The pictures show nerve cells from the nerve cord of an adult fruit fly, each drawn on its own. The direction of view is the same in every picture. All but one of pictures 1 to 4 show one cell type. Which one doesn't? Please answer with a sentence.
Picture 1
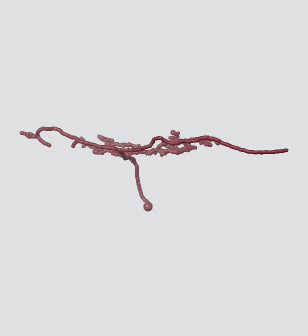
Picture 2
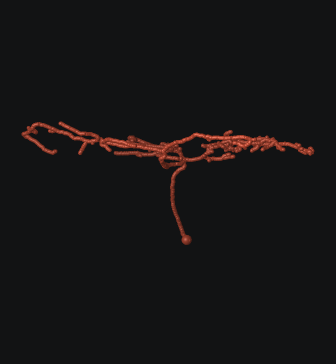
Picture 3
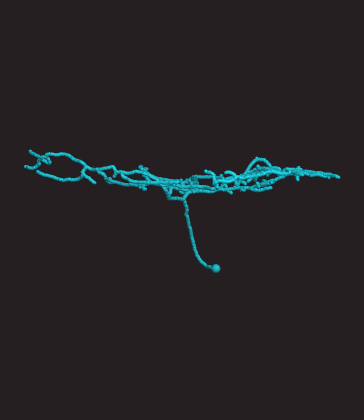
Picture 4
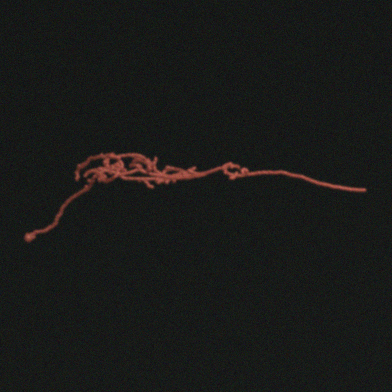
Picture 4 shows a nerve cell of another cell type.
